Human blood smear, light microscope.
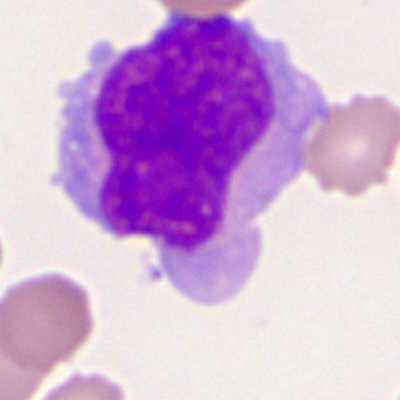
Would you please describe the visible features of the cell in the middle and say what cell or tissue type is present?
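See how the outline is irregular, bulging in rounded places rather than forming a smooth circle, and there are small blebs sticking out from the left edge. The nucleus narrows near its middle, so it looks two-lobed, like a figure of eight. No distinct granules show in the cytoplasm. It's a monocyte.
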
